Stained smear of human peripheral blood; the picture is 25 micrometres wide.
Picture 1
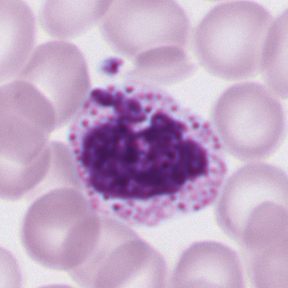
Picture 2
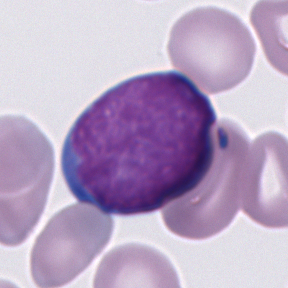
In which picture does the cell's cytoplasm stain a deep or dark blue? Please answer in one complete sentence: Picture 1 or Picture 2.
Within picture 2, the cell's cytoplasm is strongly blue.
